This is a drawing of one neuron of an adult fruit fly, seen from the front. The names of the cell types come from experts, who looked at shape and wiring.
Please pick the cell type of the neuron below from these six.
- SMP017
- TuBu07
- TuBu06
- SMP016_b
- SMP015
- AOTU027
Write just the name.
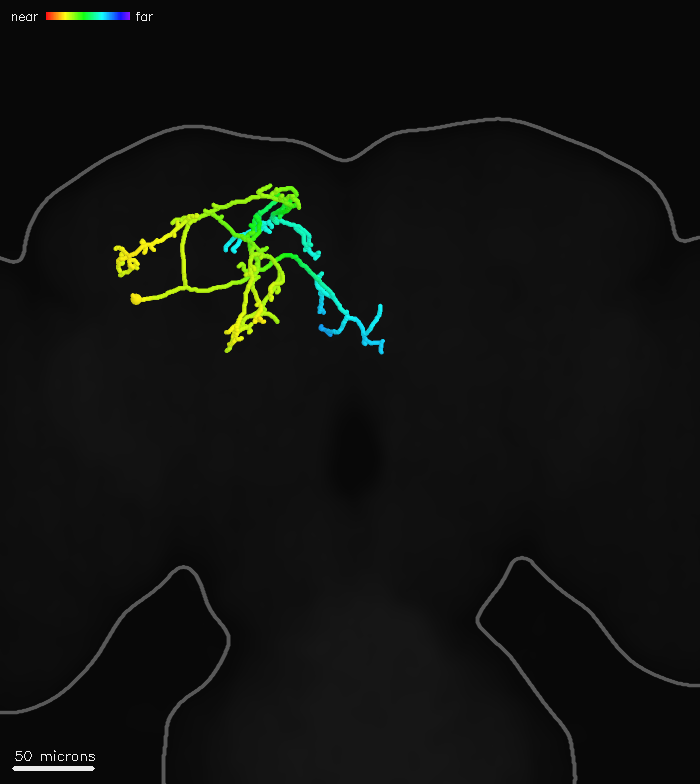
SMP017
